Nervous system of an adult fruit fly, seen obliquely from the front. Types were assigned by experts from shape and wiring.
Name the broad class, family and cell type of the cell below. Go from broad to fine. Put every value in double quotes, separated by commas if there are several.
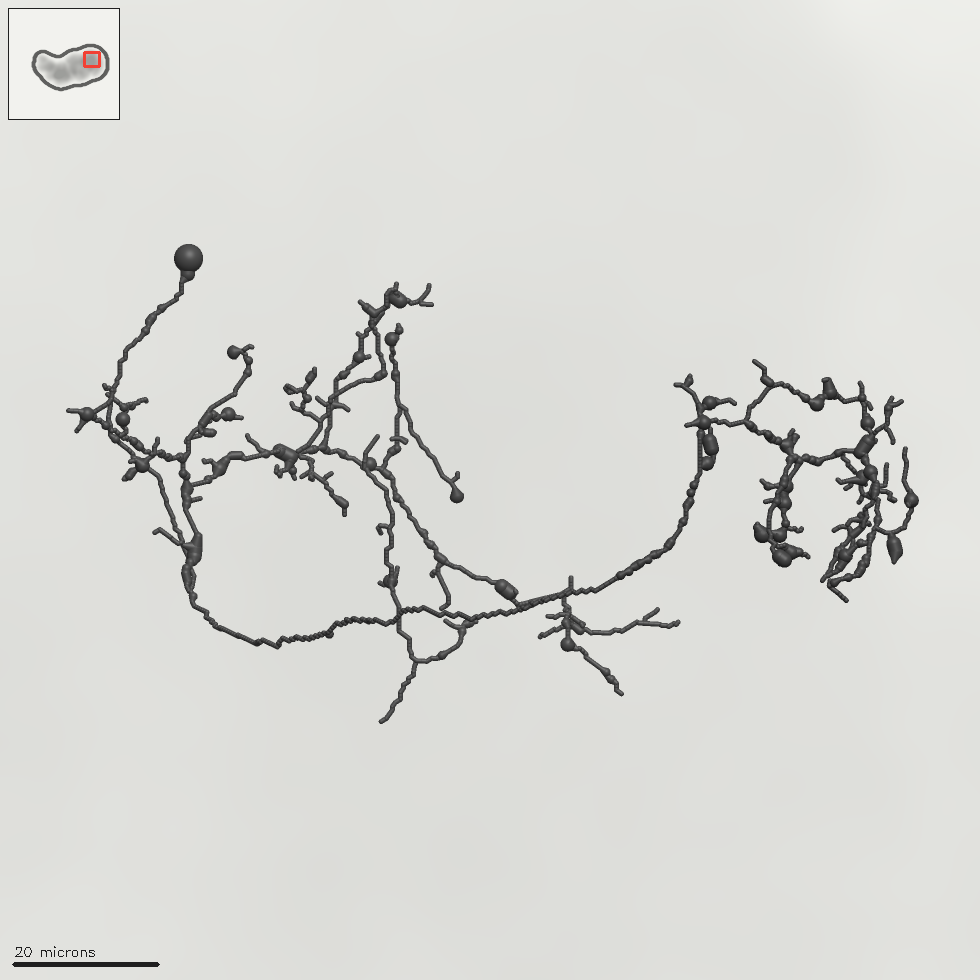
"central-brain intrinsic neuron", "hemilineage DL1_ventral", "AOTU058"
